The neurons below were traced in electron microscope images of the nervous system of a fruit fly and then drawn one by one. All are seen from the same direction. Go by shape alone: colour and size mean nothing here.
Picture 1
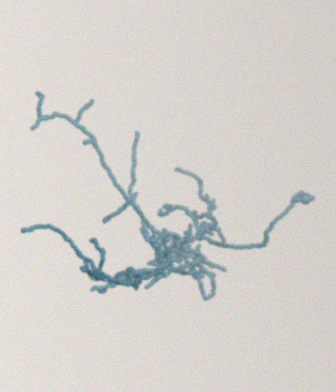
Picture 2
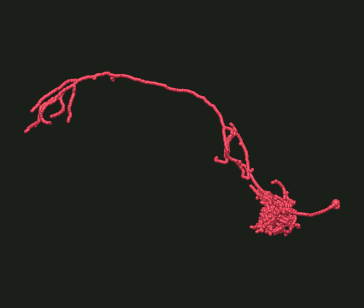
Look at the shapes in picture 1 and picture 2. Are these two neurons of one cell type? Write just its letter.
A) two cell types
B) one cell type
A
